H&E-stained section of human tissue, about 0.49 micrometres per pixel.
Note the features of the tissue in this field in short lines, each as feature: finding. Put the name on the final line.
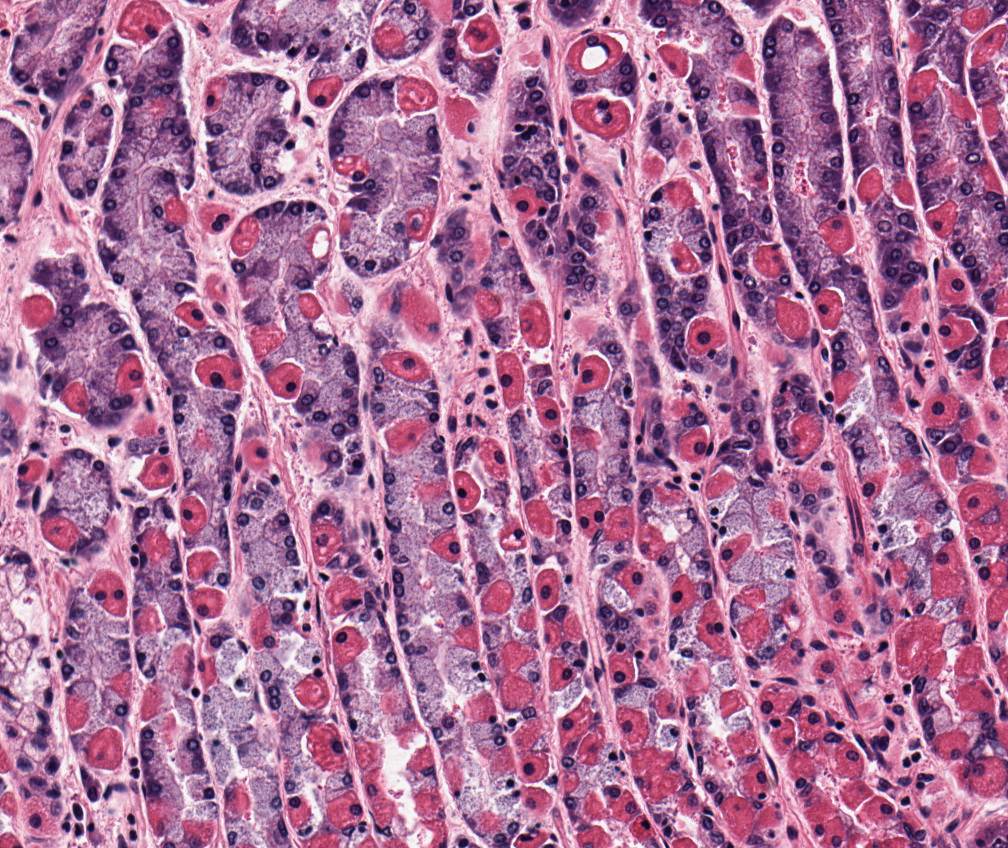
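Glands: mostly straight tubules, running roughly parallel top to bottom
Parietal cells: large, rounded, bright pink cytoplasm, scattered all through
Nuclei: most parietal cells have one round, central, dark nucleus
Chief cells: lining glands between parietal cells, purple-grey granular cytoplasm, small round basal nuclei
Name: stomach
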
